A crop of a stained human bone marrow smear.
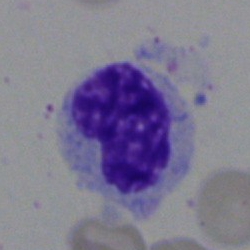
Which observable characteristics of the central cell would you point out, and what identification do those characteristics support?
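Irregular nucleus, indented on its left side. No distinct nucleolus visible. Pale greyish-blue cytoplasm, without coarse granules. A metamyelocyte.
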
